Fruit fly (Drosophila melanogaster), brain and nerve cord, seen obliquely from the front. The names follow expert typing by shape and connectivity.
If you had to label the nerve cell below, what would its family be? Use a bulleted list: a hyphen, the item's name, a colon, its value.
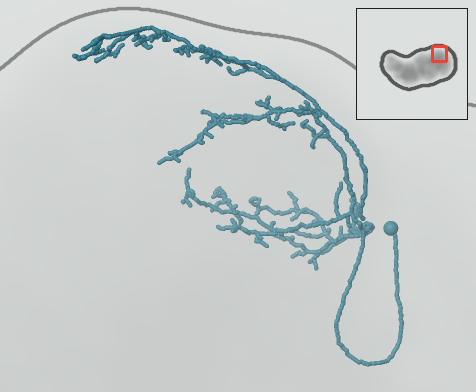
- family: hemilineage LHl1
